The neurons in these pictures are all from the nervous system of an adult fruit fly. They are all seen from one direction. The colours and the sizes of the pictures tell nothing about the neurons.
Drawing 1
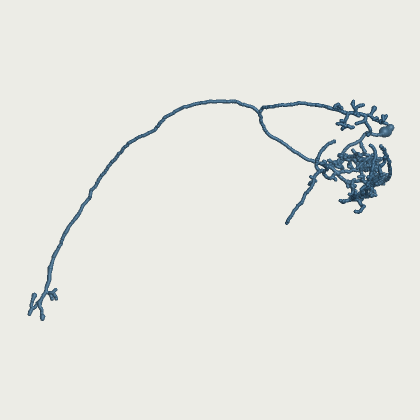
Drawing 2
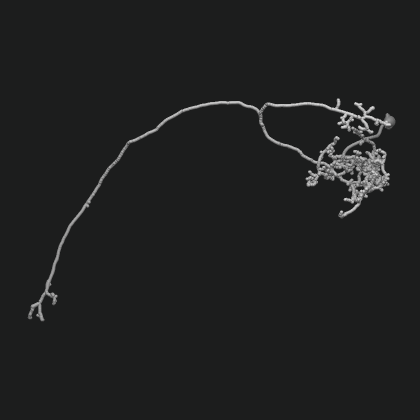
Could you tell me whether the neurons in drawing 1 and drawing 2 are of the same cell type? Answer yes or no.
yes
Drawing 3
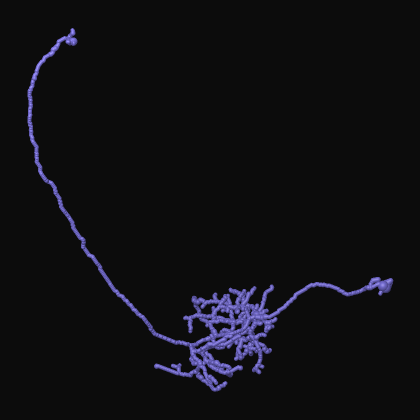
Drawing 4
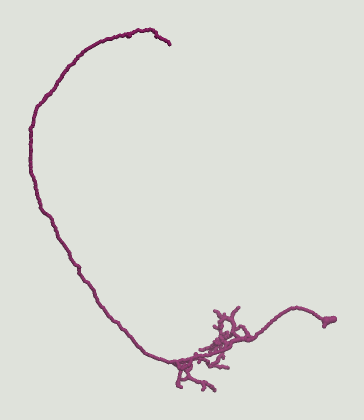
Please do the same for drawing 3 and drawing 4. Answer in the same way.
yes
